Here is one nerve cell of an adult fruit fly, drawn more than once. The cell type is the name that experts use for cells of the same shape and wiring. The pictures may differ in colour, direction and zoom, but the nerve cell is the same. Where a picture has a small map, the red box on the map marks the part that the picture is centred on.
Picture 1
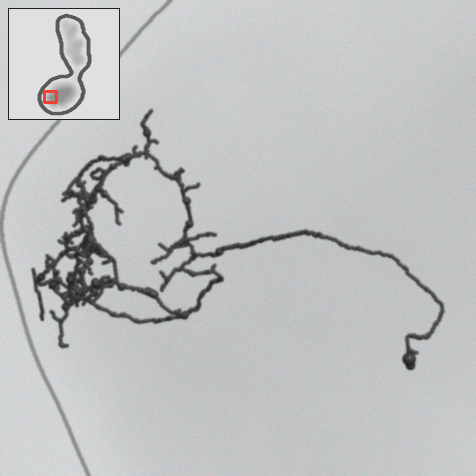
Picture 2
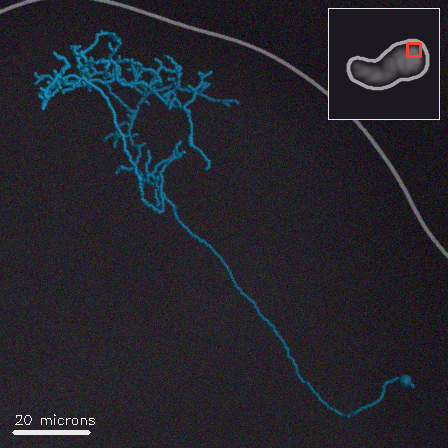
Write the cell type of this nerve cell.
CB4122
